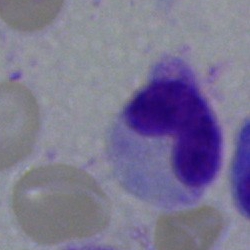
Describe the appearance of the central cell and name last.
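Starting with the nucleus: it is bent, and there is a notch on its left side. It sits in the upper right part of the cell. I look for nucleoli and can't see any. The cytoplasm, too, shows no visible granules. This cell is a band neutrophil.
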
